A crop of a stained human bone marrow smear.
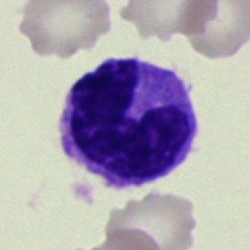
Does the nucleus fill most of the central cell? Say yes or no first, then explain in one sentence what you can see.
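Yes. The nucleus fills most of the cell.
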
